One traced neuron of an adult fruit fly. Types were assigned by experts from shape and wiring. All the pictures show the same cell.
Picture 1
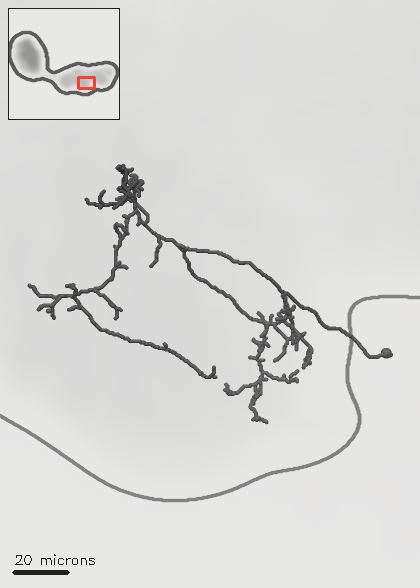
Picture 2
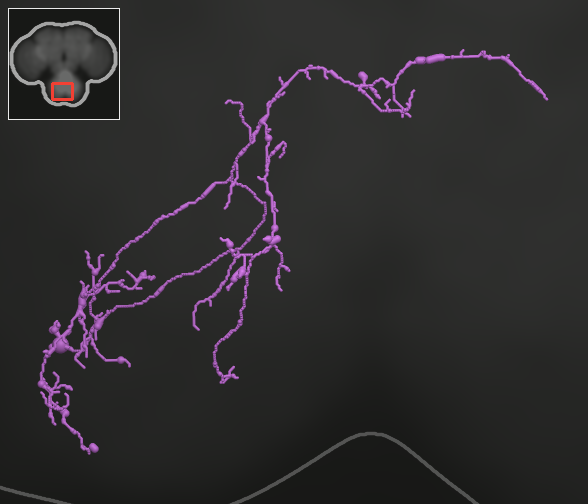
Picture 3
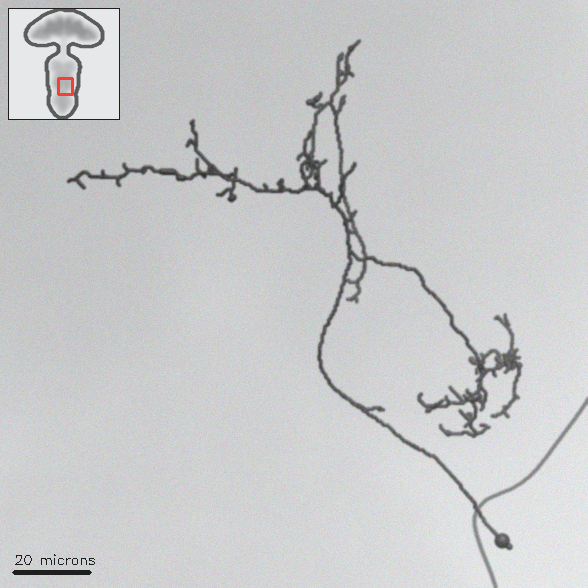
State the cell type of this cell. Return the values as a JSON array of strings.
["IN21A095"]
